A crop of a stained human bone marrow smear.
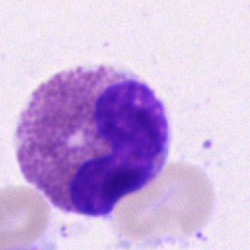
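Eosinophil, the central cell of the smear. Nucleus: against the right side, its chromatin dense and dark purple, with no nucleoli visible. Cytoplasm: abundant and lilac-pink, filling the left part of this eosinophil.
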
